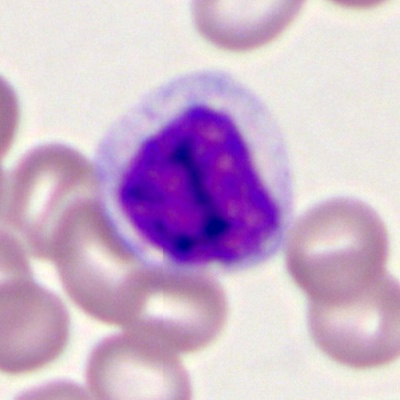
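Lymphocyte in middle of field; outline roughly round and smooth. Nucleus occupies most of cell; chromatin deep purple with darker clumped patches. Cytoplasm without coarse granules.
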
